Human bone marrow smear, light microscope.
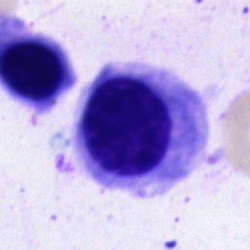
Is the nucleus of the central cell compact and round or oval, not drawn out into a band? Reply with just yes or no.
Yes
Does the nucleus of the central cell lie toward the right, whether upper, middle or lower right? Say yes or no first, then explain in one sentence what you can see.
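No. The nucleus sits off-centre to the left, leaving a broader rim of cytoplasm on the right.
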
